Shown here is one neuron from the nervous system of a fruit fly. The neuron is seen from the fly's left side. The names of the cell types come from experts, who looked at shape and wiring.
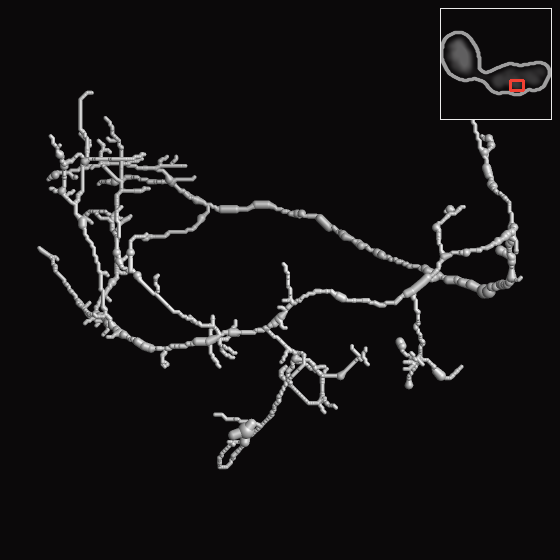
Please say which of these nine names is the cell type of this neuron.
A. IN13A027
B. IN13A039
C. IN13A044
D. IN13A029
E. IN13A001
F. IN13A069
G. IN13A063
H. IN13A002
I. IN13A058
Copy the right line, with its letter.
C. IN13A044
